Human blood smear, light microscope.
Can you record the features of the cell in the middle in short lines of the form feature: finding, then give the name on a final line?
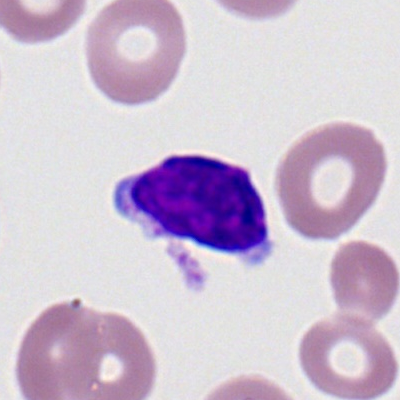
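Chromatin: dark purple, coarsely clumped
Nucleolus: none distinct
Cytoplasm: ragged, hair-like strands trailing downward from the lower edge
Granules: none visible
Name: lymphocyte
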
